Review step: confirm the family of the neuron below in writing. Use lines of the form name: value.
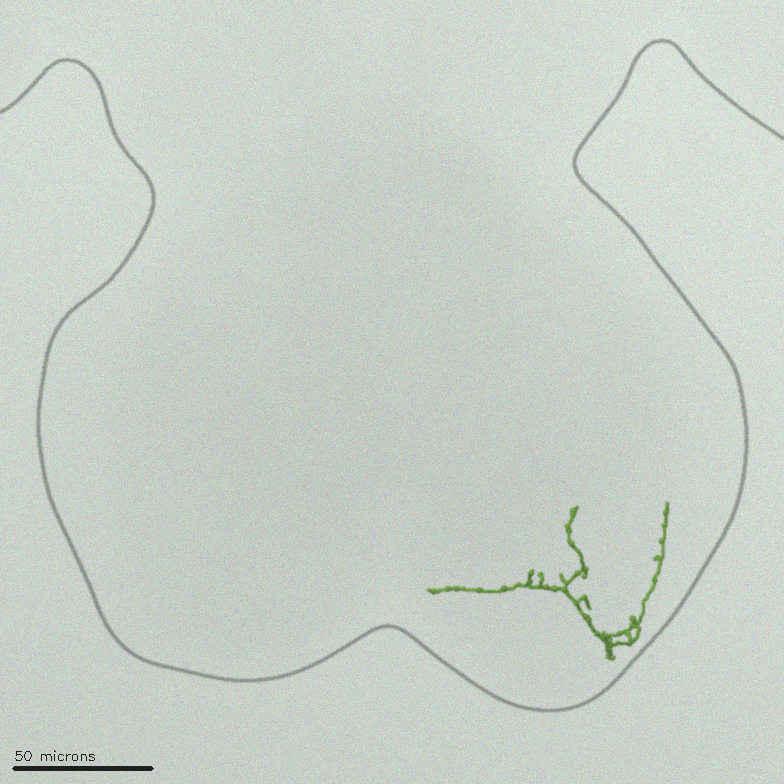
family: class mechanosensory proprioceptive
